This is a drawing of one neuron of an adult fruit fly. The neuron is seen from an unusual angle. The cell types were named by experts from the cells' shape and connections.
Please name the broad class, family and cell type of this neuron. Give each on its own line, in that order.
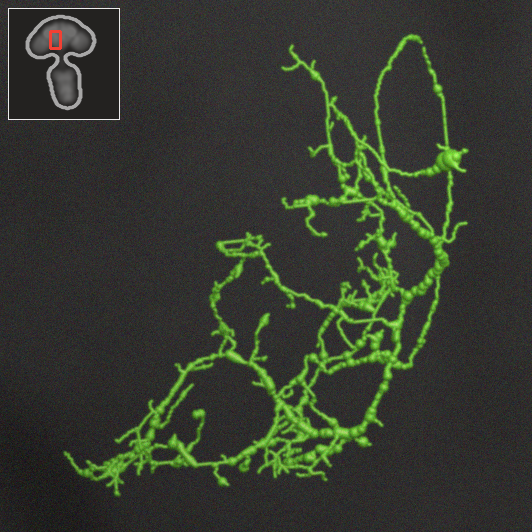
central-brain intrinsic neuron
hemilineage PSp2
CB2093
